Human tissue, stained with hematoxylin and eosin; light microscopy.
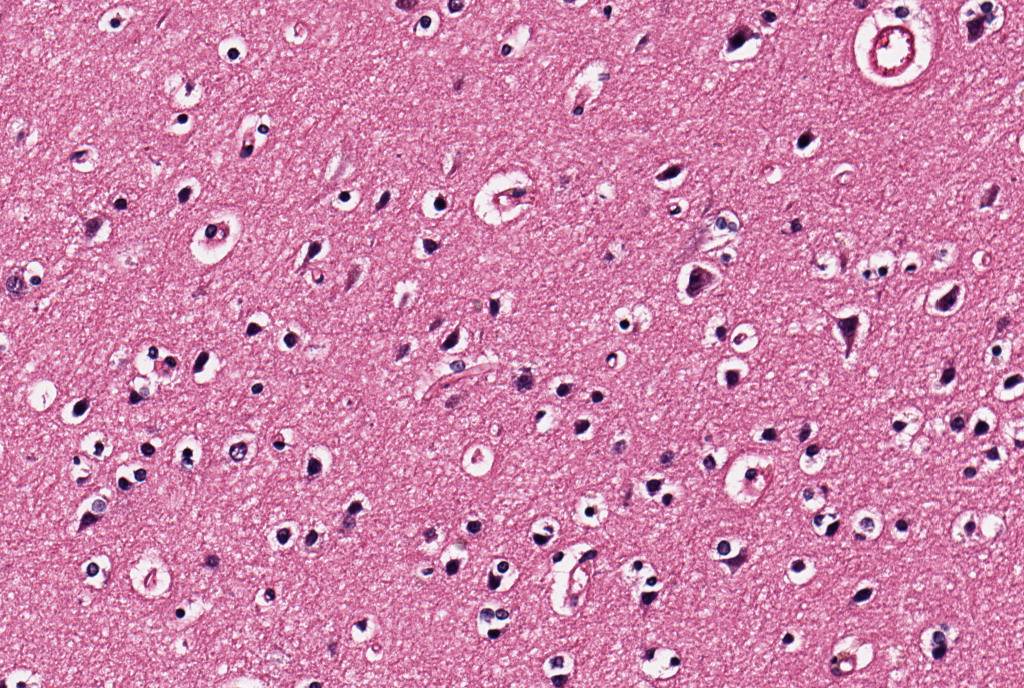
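Cerebral cortex, haematoxylin and eosin. Cells lie singly and fairly evenly scattered across the field, forming no glands, tubules or epithelial sheets. Most nuclei are small, round and darkly stained, and most sit within clear, empty halos that separate them from the pink background. A few larger cells, scattered through the field, have angular, triangular outlines tapering into a process.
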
